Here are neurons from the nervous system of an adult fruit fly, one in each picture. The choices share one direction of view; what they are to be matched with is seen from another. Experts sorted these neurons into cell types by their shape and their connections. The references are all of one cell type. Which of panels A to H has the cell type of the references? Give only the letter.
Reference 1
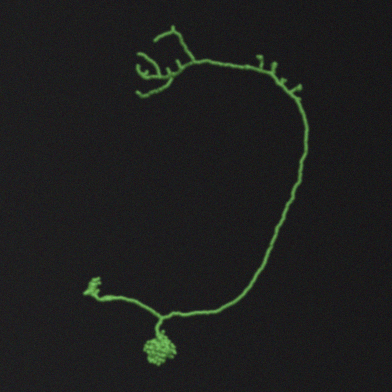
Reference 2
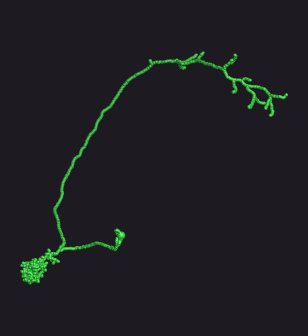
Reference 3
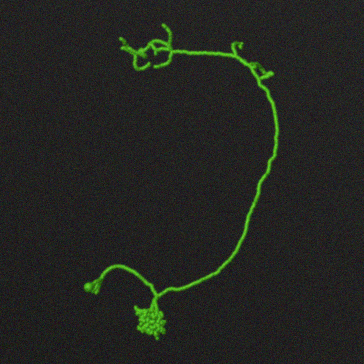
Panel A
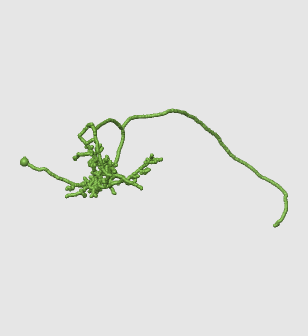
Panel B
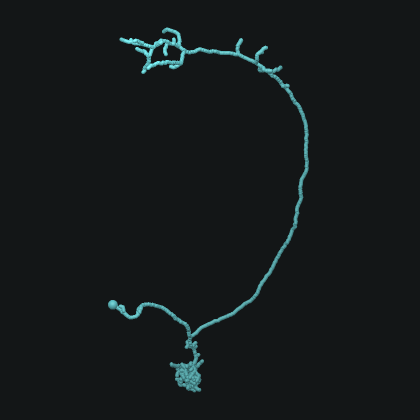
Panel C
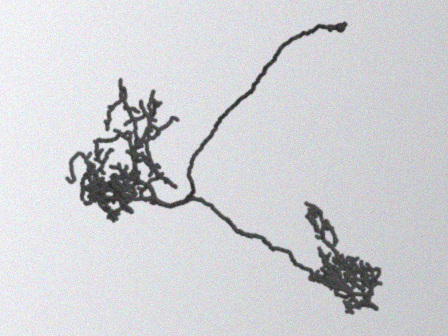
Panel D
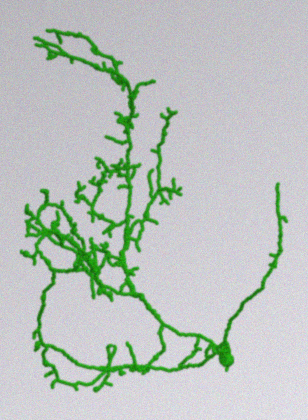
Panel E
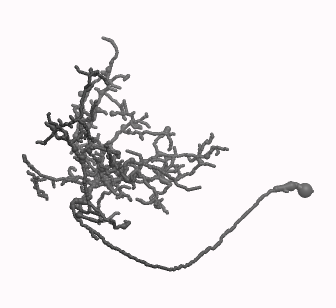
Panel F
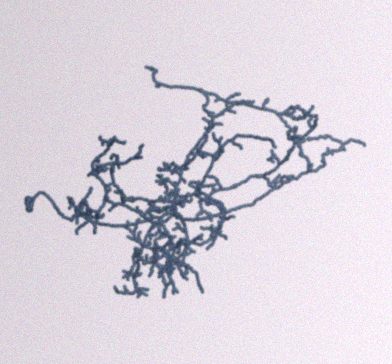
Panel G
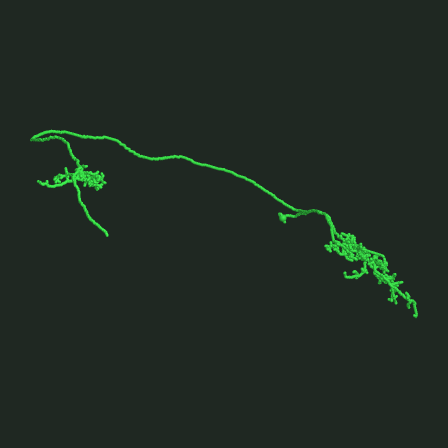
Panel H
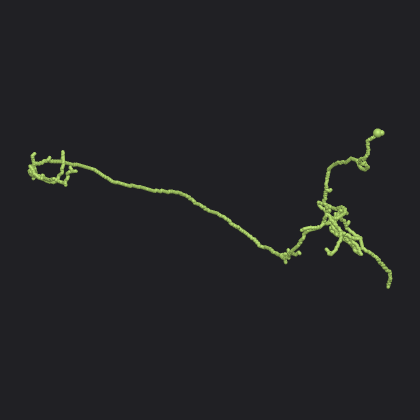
B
